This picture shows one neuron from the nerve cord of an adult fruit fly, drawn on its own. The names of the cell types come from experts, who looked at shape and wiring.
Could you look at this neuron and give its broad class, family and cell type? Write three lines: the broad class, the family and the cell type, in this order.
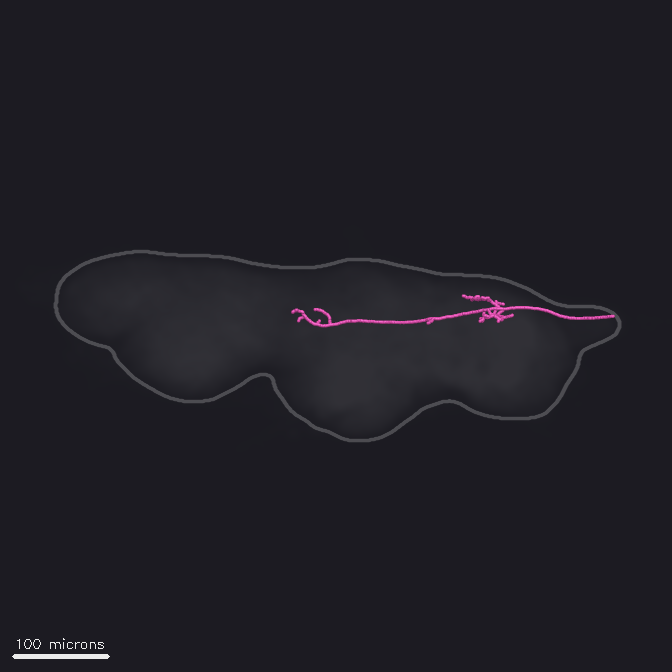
sensory neuron descending to the nerve cord
DNx
DNx02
